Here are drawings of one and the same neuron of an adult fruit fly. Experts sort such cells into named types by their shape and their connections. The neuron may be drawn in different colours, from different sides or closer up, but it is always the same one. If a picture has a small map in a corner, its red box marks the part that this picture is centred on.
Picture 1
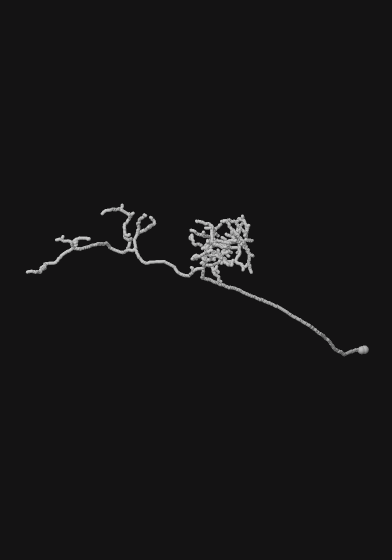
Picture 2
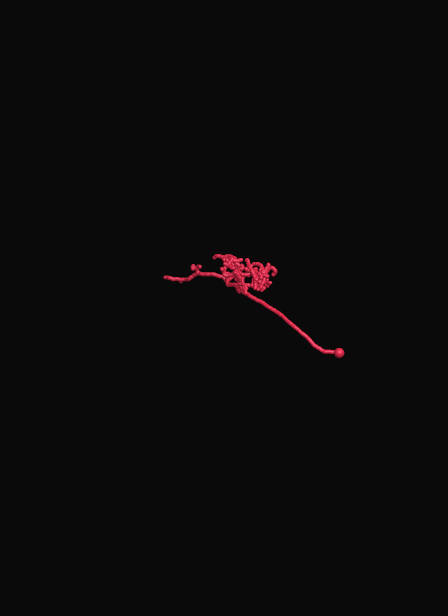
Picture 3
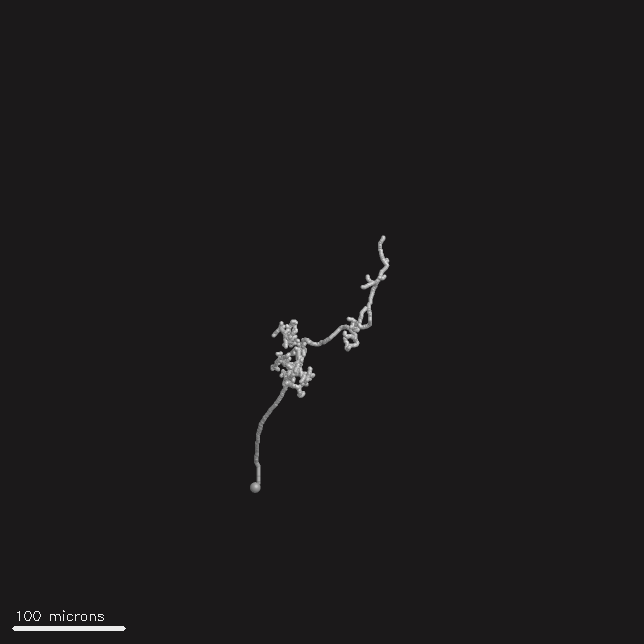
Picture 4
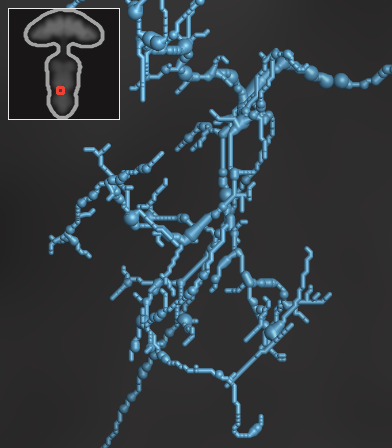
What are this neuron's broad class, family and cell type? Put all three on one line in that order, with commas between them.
nerve-cord intrinsic neuron, hemilineage 07B, IN07B076_c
